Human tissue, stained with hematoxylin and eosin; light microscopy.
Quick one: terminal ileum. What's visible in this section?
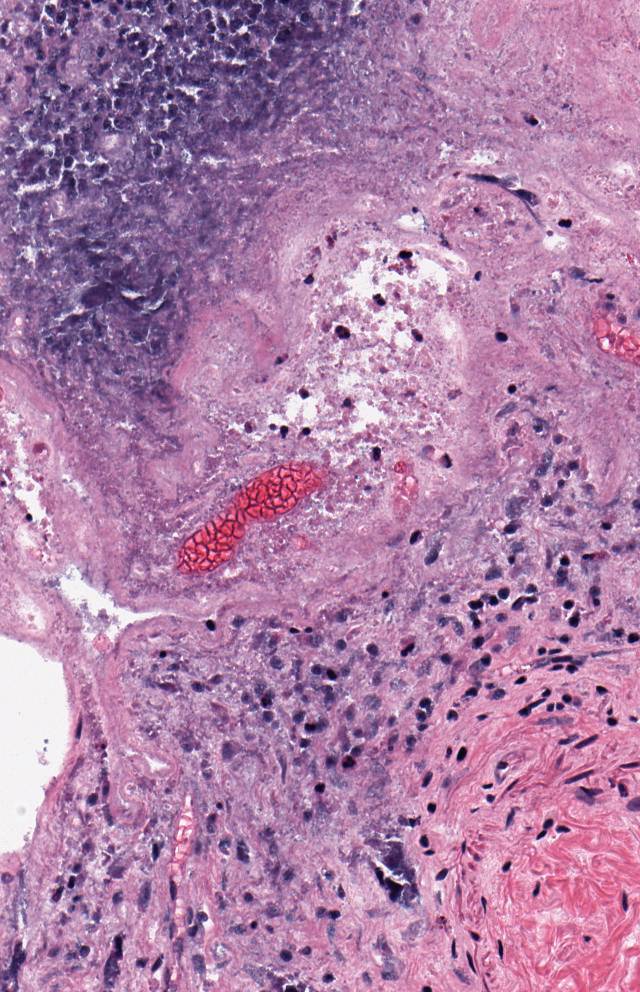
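At the upper left lies a dense, dark purple, granular area of crowded basophilic fragments. Near the centre, an elongated vessel is packed with bright red, cracked-looking red blood cells. The lower right corner holds a rounded structure of pink collagen fibres in curved, concentric bundles with scattered spindle-shaped nuclei. The lower left and centre show a cellular stroma with many dark oval to spindle nuclei, some enlarged and hyperchromatic.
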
